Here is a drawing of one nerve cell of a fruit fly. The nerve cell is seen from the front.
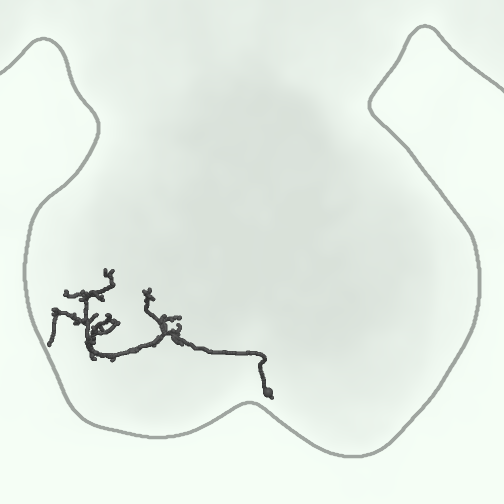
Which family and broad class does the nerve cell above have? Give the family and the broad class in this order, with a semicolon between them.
hemilineage 14A; nerve-cord intrinsic neuron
